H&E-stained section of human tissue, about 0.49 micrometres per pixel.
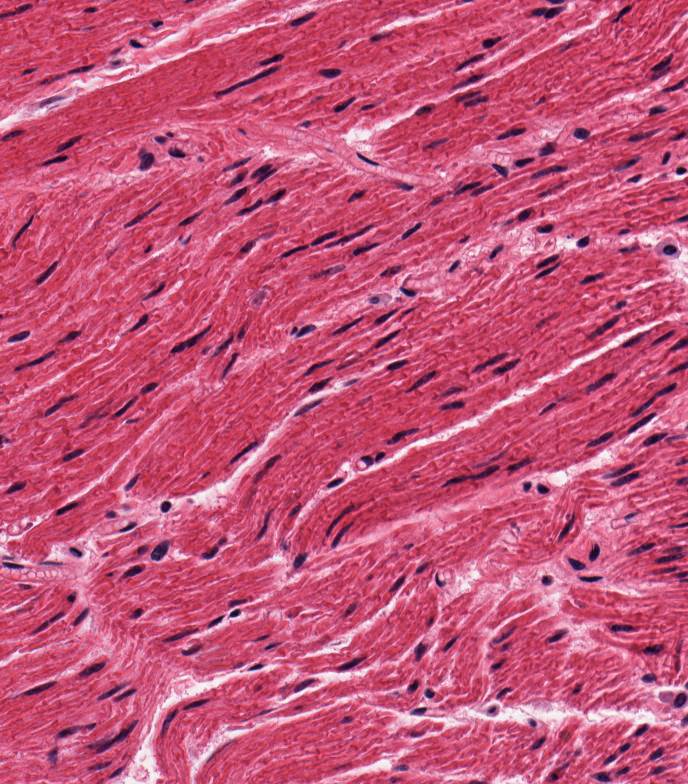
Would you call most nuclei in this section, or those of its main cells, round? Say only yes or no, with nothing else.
No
